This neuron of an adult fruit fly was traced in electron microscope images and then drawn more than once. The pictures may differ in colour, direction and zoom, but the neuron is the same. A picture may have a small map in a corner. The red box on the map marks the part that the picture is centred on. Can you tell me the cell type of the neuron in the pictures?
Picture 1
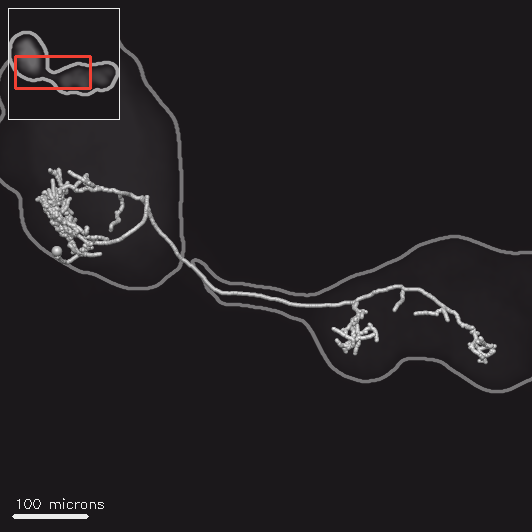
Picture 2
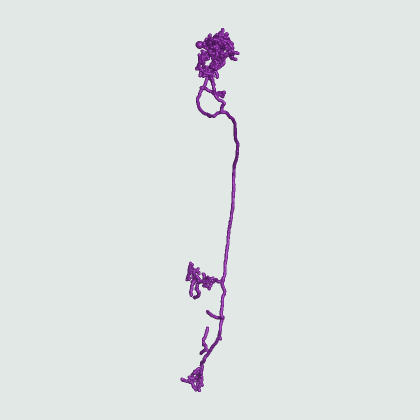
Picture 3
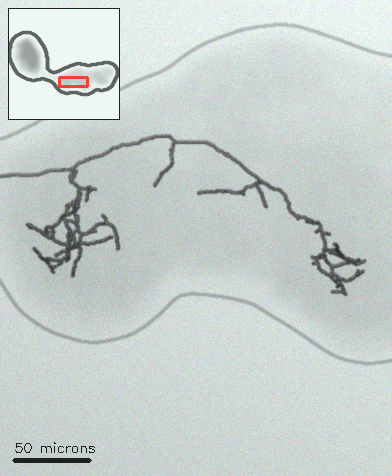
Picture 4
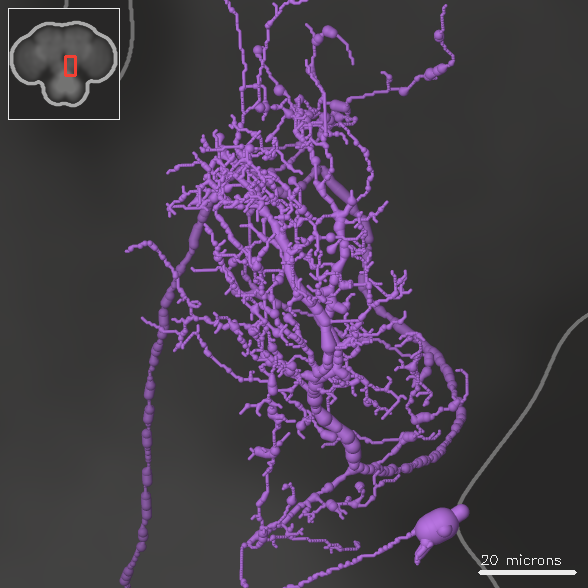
DNg63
